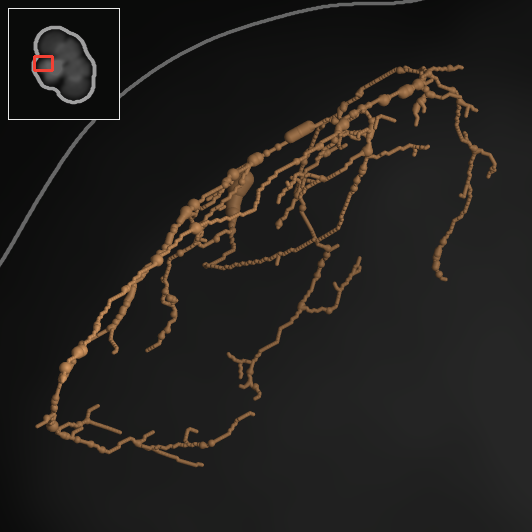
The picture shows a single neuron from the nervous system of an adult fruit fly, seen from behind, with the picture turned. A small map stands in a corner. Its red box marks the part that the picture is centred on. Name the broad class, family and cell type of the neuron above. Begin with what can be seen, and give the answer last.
Dozens of branch ends can be seen. As drawn here it is about as wide as it is tall. This is a motor neuron of the nerve cord. Its family is hemilineage 24B.25B. It is of cell type Fe reductor MN.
